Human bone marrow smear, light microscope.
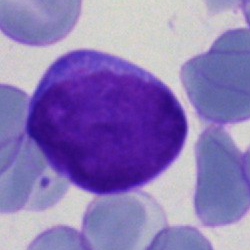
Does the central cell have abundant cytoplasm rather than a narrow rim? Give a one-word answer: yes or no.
No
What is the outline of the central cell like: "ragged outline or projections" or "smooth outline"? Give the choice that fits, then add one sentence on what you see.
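Smooth outline. The cell surface has no projections or blebs.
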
